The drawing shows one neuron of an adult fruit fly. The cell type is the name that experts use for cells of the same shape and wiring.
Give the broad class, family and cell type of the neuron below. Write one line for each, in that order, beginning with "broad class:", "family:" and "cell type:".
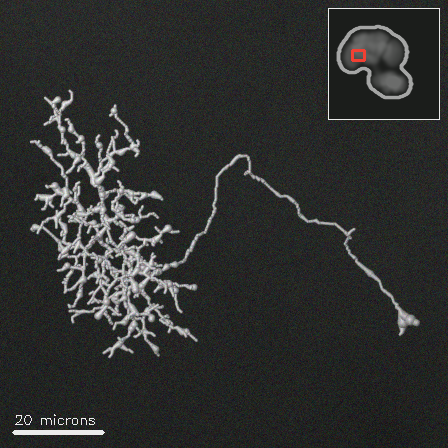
broad class: optic-lobe intrinsic neuron
family: Li
cell type: Li25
